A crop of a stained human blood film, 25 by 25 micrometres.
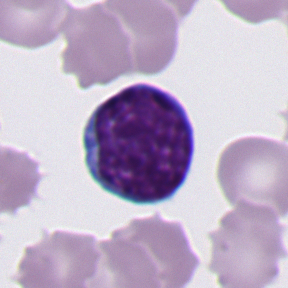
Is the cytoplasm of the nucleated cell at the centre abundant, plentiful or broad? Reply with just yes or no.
No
